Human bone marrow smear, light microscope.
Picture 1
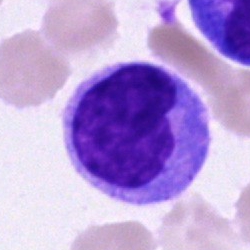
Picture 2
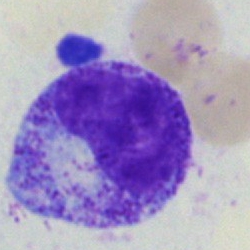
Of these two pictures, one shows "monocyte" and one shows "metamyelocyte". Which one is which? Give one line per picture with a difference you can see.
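Picture 1 – monocyte. No granules are visible in the cytoplasm.
Picture 2 – metamyelocyte. Many purple granules are scattered through the cytoplasm.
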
